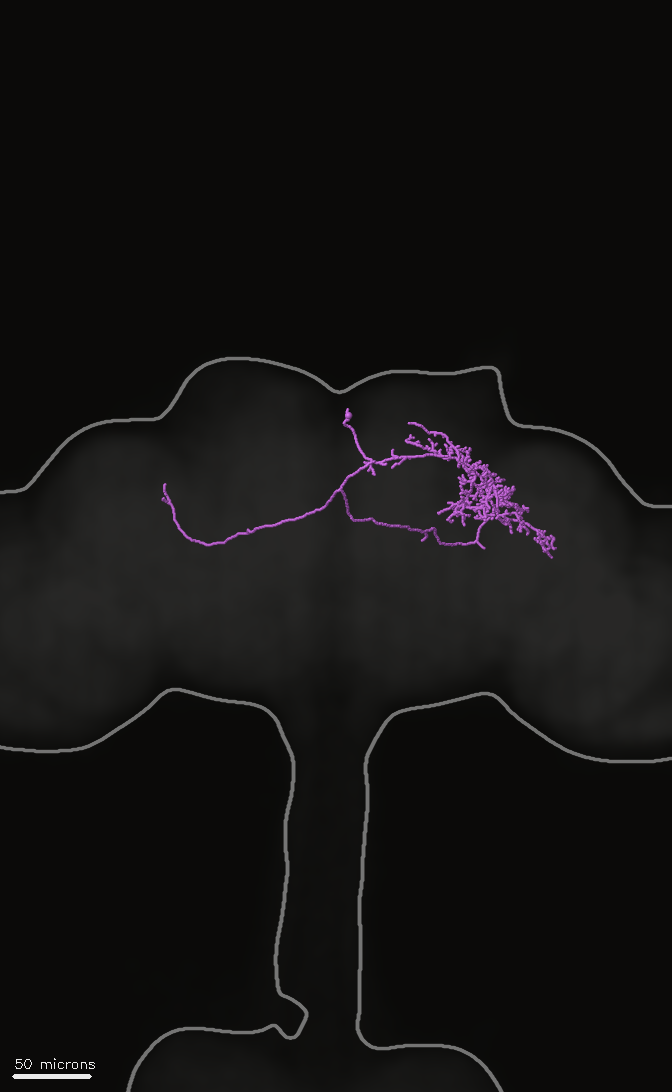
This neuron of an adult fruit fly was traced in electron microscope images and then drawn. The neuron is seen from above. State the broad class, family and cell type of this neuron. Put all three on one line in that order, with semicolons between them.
central-brain intrinsic neuron; hemilineage SMPad1; SIP104m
